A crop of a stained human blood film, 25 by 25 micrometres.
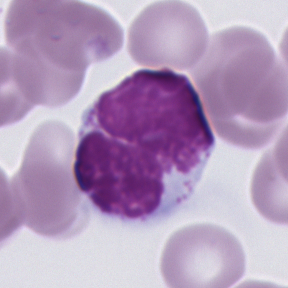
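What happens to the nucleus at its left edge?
A cleft runs in from there, splitting it into an upper part and a lower part.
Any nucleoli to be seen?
None that you can make out.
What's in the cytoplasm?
It's pale, with a few fine purple granules scattered about.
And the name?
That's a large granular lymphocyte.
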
